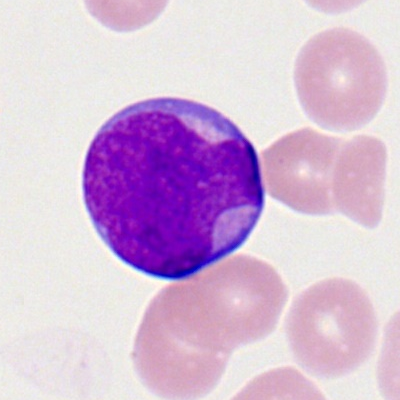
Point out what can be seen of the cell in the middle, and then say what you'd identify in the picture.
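First, the nucleus: it fills most of the cell and has a shallow notch on its upper right edge. Next, the cytoplasm: only a thin rim surrounds the nucleus. Last, a pale, lightly stained patch sits at the cell's lower right edge. This is a myeloblast.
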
